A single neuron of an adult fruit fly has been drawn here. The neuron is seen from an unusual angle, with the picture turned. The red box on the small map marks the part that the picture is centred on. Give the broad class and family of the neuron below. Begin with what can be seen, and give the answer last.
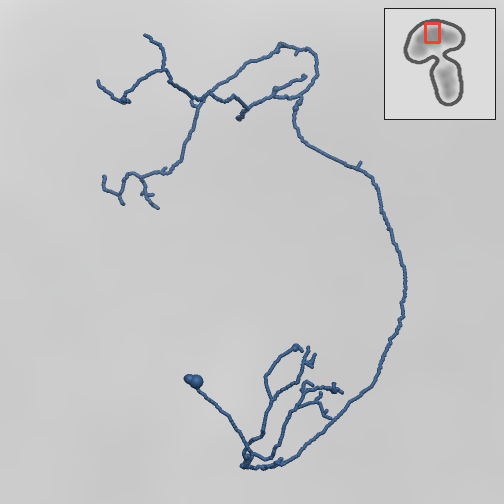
It is in the brain and does not reach the nerve cord. Its cell body lies at the bottom of the picture. It is a central-brain intrinsic neuron. Its family is called class Kenyon Cell.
